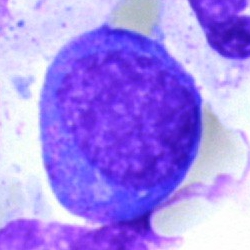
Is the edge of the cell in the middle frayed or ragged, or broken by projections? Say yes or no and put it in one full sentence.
No, the outline of the cell is not ragged or frayed; it is smooth.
